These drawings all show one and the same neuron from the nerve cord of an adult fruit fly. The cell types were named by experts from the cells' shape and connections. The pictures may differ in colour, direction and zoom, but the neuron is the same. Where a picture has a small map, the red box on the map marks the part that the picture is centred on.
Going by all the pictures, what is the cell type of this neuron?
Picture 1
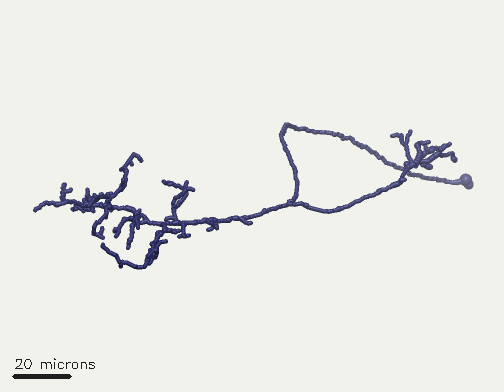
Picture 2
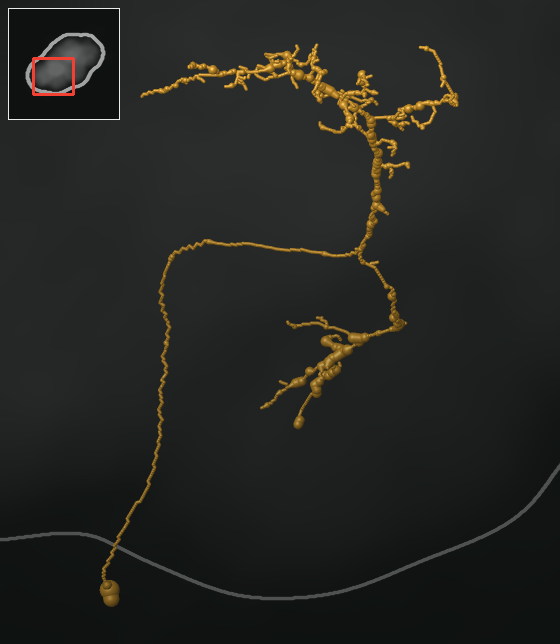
IN21A041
